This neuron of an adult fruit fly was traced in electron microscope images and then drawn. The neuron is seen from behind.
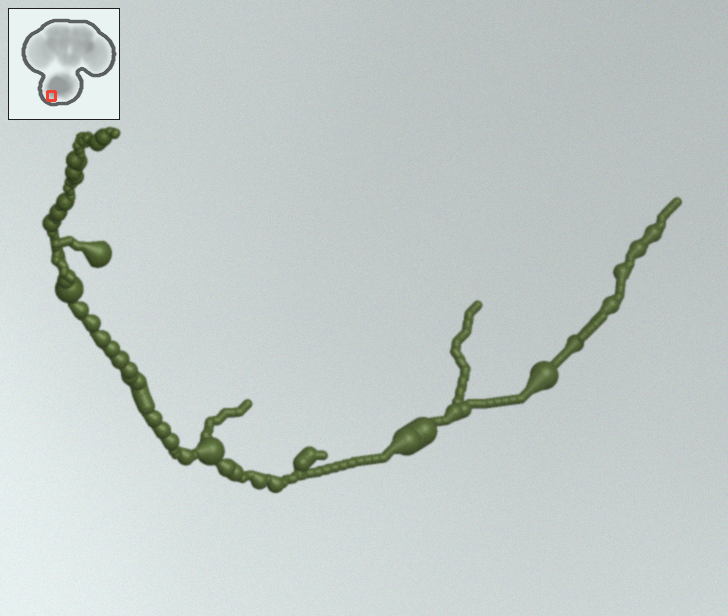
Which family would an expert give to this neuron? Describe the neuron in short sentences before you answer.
The drawing shows no cell body. It has a dozen or fewer branch ends. This is a sensory neuron entering the nerve cord. The name of its family is class mechanosensory tactile.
